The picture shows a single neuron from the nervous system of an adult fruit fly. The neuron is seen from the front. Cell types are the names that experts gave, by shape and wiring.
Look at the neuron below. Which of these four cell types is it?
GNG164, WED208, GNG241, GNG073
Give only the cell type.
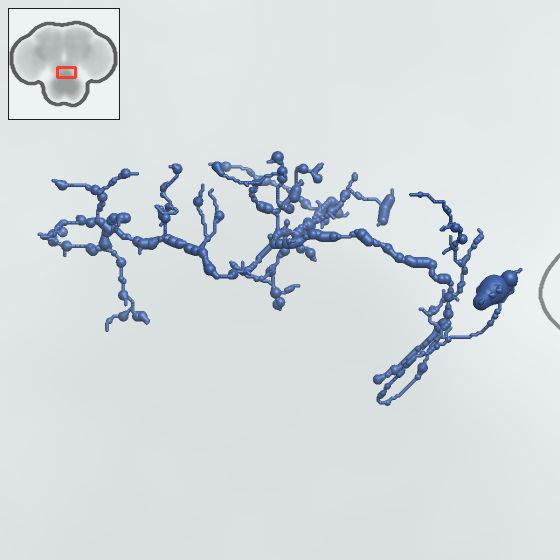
GNG073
